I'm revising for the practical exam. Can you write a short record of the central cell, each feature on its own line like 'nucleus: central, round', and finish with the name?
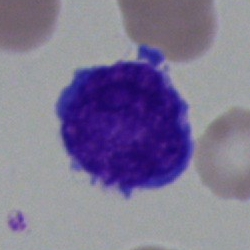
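Cytoplasm: a thin rim around the nucleus
Cytoplasm colour: deep blue
Chromatin: dark purple with patchy lighter areas
Surface: a small blue bleb projecting from the top
Name: blast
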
